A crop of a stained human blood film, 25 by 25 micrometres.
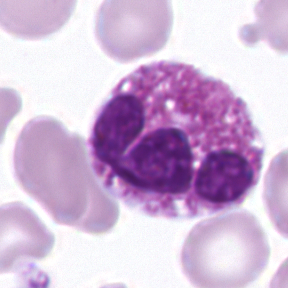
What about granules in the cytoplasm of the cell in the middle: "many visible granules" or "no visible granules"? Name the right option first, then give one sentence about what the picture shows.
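Many visible granules. Pinkish-red granules fill the whole cytoplasm.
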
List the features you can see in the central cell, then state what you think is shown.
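Three lobes make up the nucleus here, sitting mostly in the lower half of the cell. Its chromatin is dense and dark purple, and none of the lobes shows a nucleolus. That's an eosinophil.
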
